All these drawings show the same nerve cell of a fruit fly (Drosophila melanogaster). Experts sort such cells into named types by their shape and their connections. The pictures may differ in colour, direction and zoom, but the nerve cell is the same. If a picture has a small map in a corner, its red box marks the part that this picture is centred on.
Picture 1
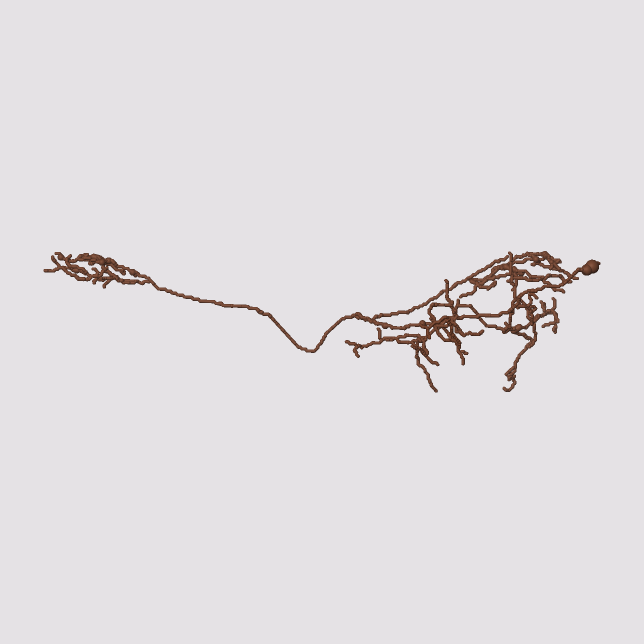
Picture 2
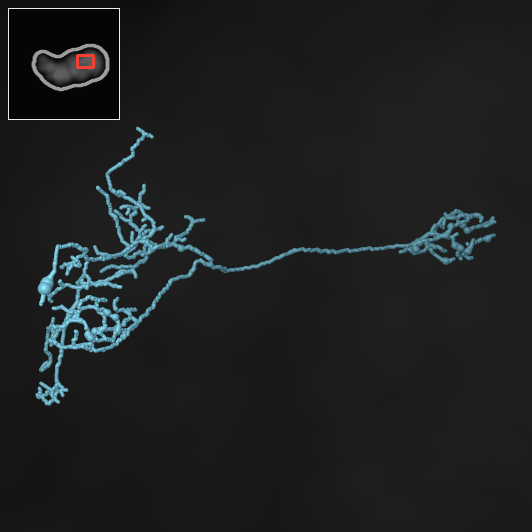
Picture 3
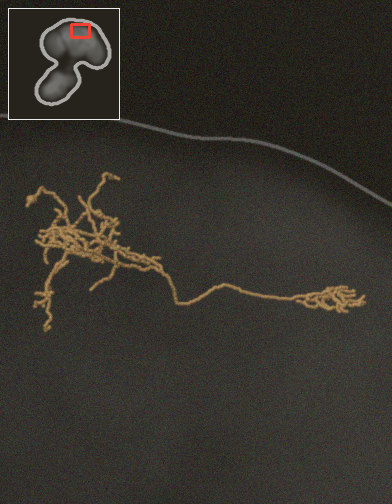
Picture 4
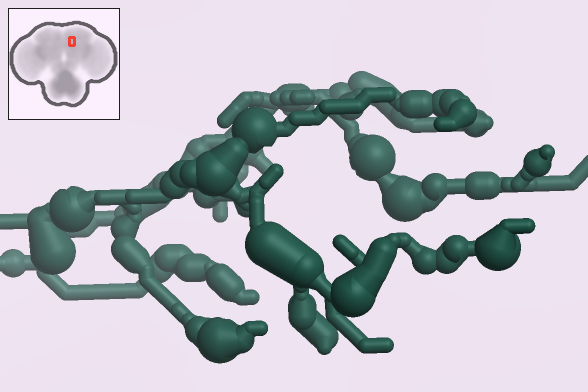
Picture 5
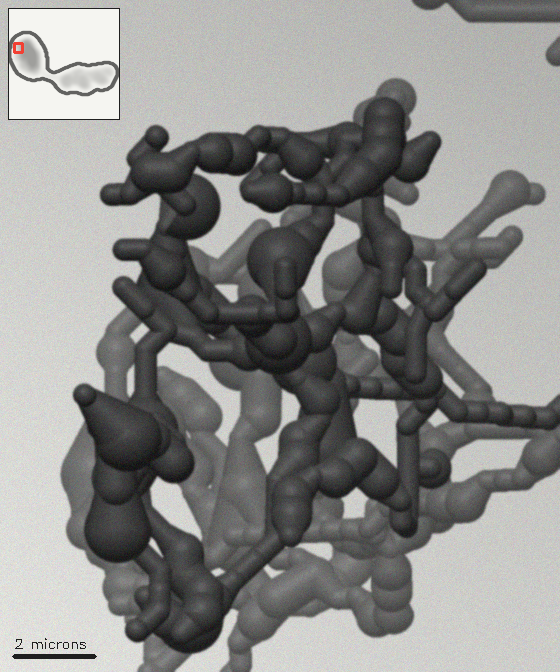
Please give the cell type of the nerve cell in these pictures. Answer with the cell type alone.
PAM13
